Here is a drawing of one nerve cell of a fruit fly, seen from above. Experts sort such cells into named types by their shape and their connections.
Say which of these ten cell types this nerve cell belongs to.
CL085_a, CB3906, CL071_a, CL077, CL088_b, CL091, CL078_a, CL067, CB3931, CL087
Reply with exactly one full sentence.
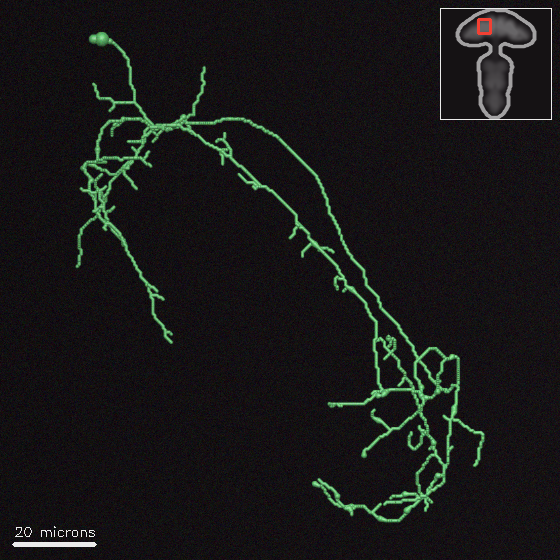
This nerve cell belongs to the cell type CL091.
